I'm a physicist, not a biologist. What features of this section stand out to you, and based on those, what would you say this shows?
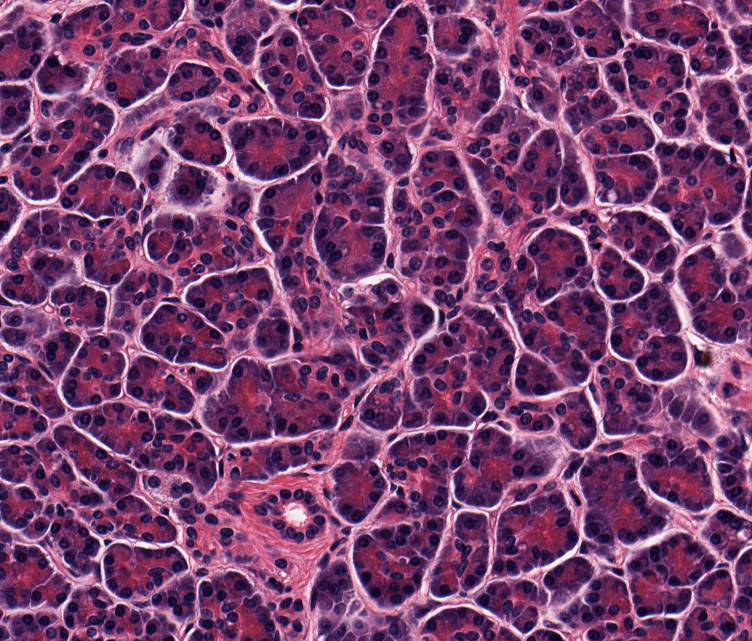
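Look first at the acinar cells: they are pyramidal, and each nucleus sits at the basal end, away from the acinar centre. Now compare the cytoplasm: toward the centre of each acinus it is deeply eosinophilic, while the basal part is more purple. The nuclei are small, round and fairly uniform in size. You'll find no fat cells in this field. This section is the pancreas.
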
